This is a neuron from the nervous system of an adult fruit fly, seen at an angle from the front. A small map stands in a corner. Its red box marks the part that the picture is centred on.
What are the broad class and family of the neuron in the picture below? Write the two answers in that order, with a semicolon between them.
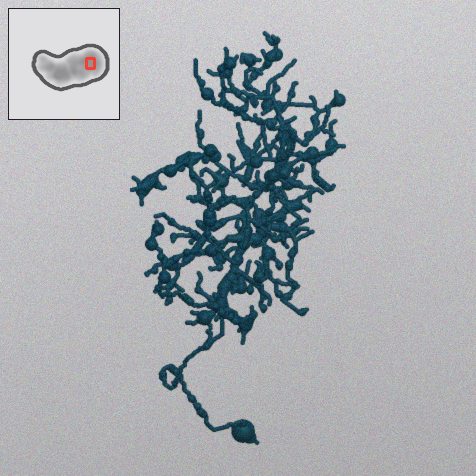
optic-lobe intrinsic neuron; Tlp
